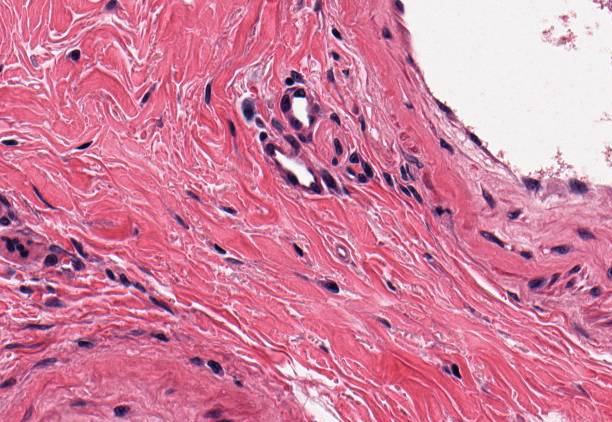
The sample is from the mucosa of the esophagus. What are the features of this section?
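Dense pink collagen bundles fill most of the field; few cells between them. Scattered fibroblast nuclei dark, thin, spindle-shaped, lying along the bundles. Small cluster of thin-walled blood vessels with narrow lumens near top centre. No fat cells.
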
